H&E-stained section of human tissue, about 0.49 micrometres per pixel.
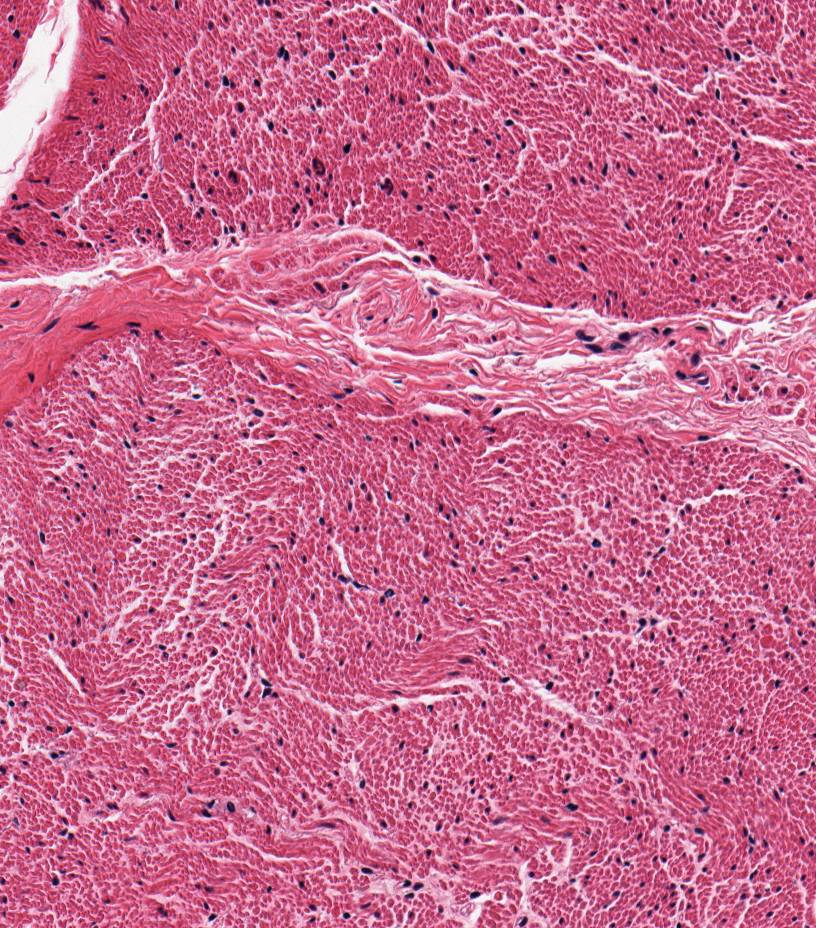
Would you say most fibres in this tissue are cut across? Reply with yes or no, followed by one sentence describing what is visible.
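Yes. Most of the smooth muscle cells are cut across, appearing as small rounded pink profiles.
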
